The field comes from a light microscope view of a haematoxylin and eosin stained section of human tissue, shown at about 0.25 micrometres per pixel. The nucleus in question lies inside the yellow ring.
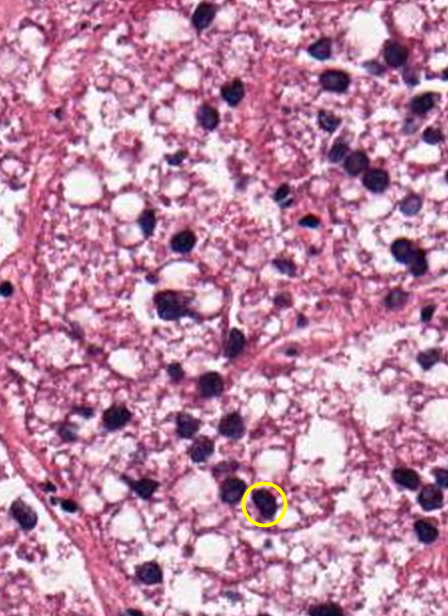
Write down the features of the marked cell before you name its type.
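The nucleus is round to slightly oval, dark and evenly stained, and about the same size as the neighbouring nuclei. The cytoplasm around the nucleus is pale pink and foamy, filled with clear vacuoles of varying size. The cell's outline is not clearly separable from the surrounding pale, vacuolated cytoplasm. It sits within a nest of similar pale, bubbly cells, with its nucleus lying close beside another dark nucleus just to its left. This is an adrenal cortical cell.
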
